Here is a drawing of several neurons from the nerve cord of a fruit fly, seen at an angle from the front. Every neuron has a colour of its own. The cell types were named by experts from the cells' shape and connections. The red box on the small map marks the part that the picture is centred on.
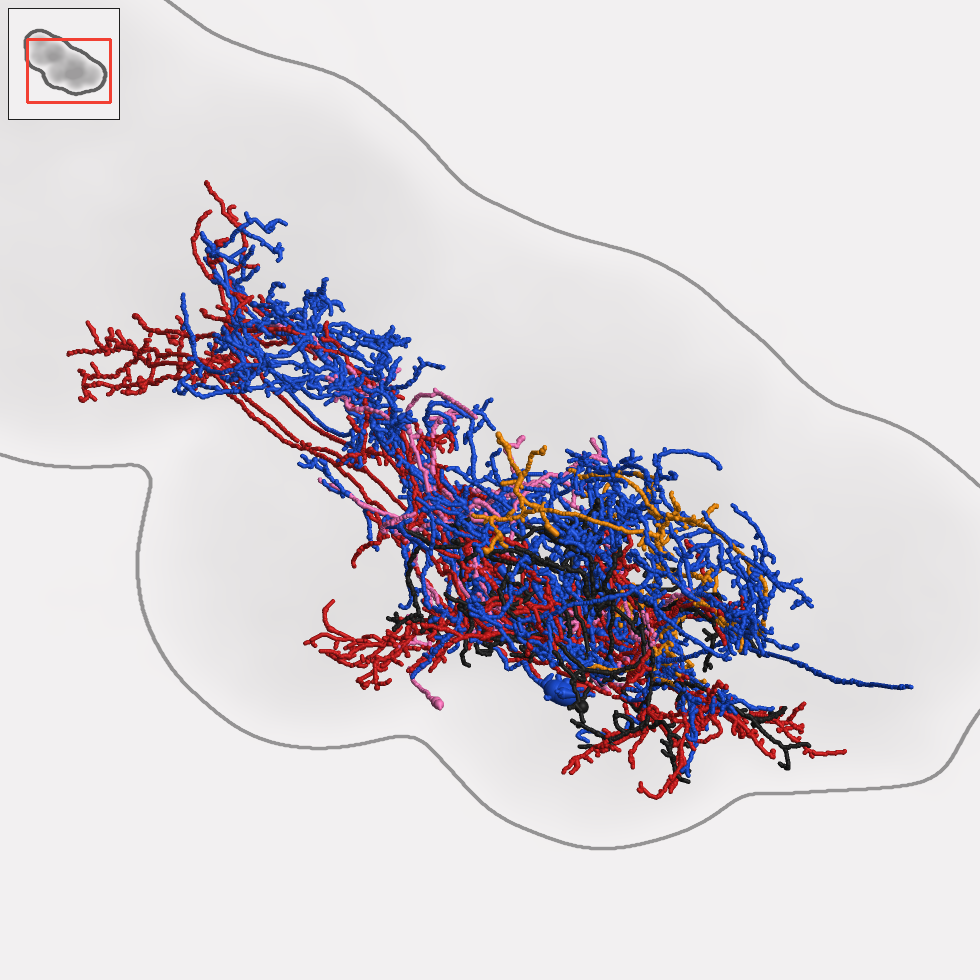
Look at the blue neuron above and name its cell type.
AN05B006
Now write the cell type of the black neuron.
IN00A048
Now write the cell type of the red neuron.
IN05B022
